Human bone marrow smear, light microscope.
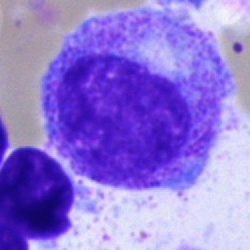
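Promyelocyte in a stained bone marrow smear. Notice its outline: roughly round, with a slightly uneven edge. The nucleus fills most of the cell and sits off-centre toward the lower left. Many purple-red granules are scattered through the cytoplasm, and a paler patch of it lies beside the nucleus at the upper right.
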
